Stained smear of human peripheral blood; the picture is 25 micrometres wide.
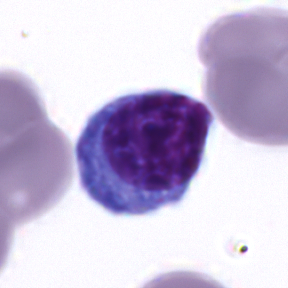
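Plasma cell (centre). The nucleus is rounded, without lobes or a deep indentation; it measures about 9 micrometres across and occupies about 60% of the cell's area. It lies toward the upper right of the cell, where it reaches the margin and leaves little or no cytoplasm. The chromatin is dark purple and coarsely clumped, with paler patches between the clumps. Deep blue cytoplasm forms a broad crescent on the left and lower side of the nucleus.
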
